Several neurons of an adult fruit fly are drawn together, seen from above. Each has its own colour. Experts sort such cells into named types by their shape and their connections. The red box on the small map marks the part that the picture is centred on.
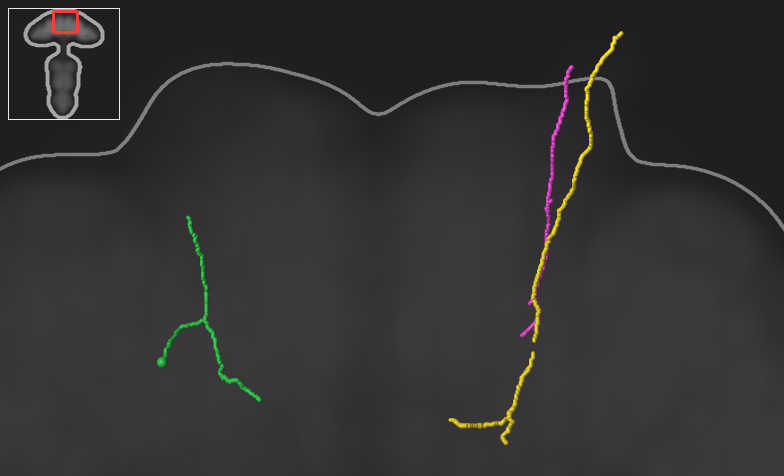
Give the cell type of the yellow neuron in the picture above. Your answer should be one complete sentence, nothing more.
The cell type given to this neuron is JO-ED1.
